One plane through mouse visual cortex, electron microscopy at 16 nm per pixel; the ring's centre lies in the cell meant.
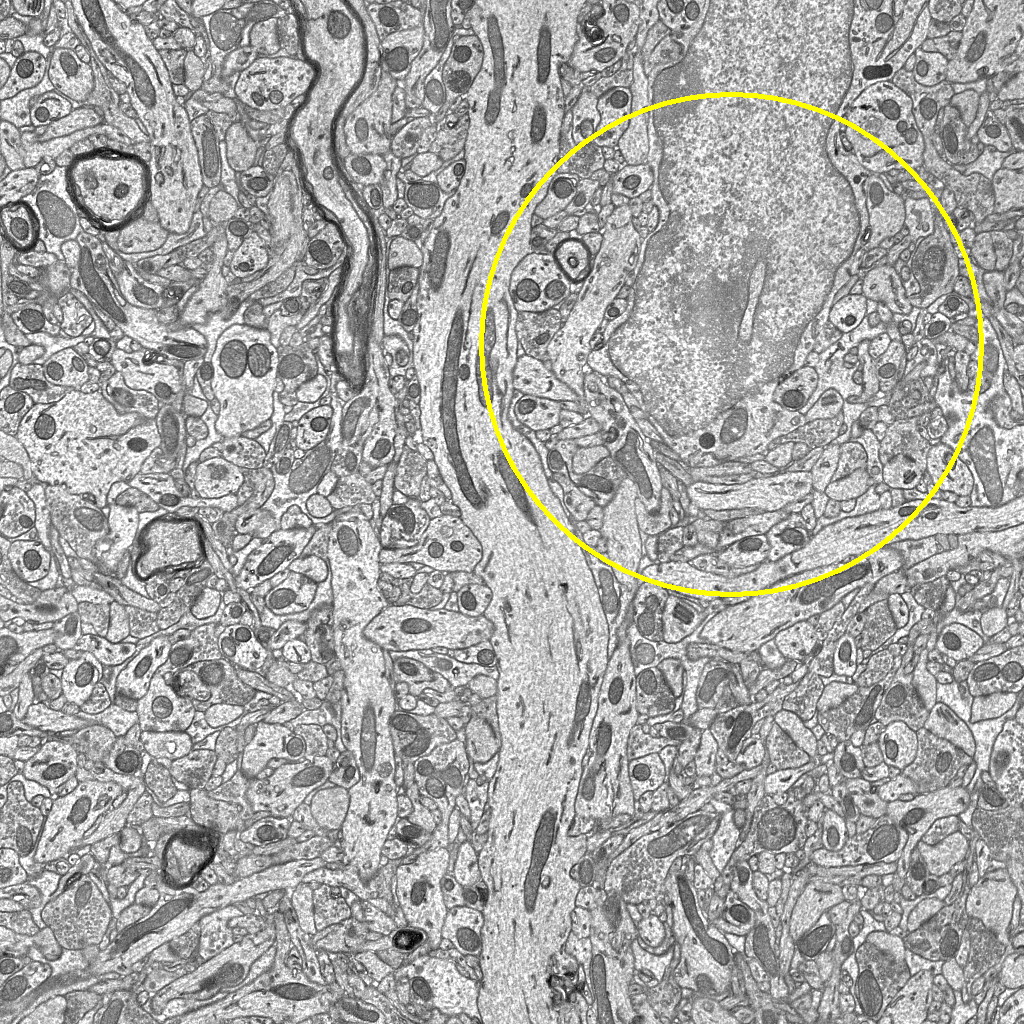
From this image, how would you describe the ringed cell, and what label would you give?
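An elongated nucleus runs from top to bottom, narrowing toward its lower end. The cytoplasm is scant, widest below the nucleus. A myelinated axon lies in the neuropil at upper left. It is an oligodendrocyte precursor cell.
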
